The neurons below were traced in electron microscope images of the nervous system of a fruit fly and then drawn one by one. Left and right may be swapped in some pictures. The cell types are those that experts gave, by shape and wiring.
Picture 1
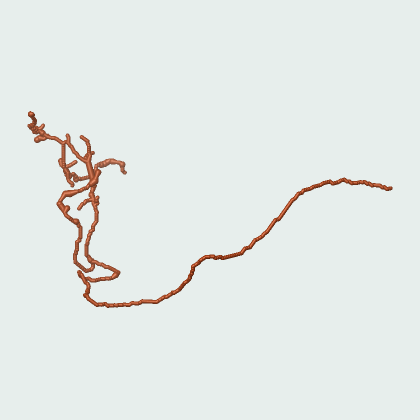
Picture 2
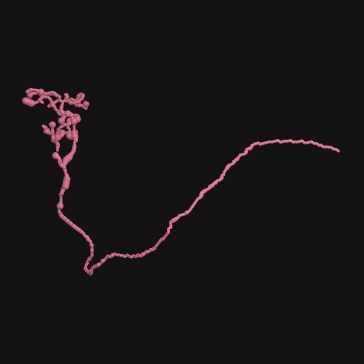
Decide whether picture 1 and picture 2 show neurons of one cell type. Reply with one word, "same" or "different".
same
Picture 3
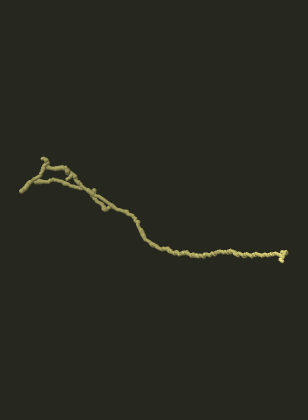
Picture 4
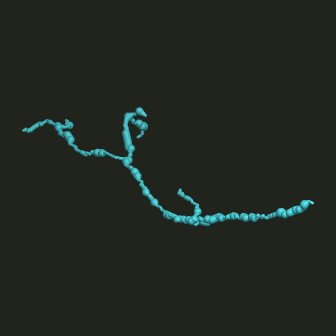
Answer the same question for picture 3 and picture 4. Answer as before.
same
